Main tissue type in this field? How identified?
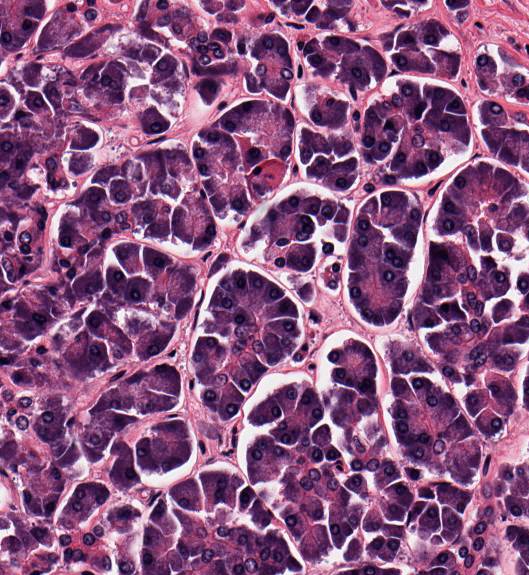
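Shown here is exocrine pancreas. Closely packed rounded acini of secretory cells fill the field, with round, dark-staining nuclei toward each cell's base.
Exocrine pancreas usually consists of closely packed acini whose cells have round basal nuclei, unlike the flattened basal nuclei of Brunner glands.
White shrinkage clefts separate many acini from the surrounding stroma, and no fat cells appear.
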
